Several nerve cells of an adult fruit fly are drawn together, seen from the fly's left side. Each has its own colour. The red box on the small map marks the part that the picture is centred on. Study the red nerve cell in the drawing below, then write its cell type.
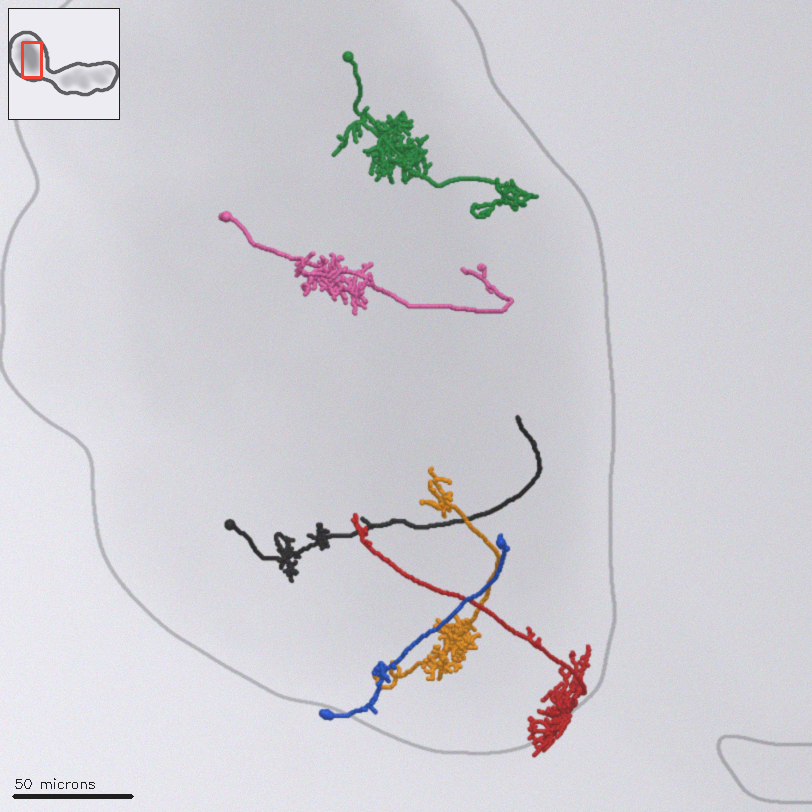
TmY10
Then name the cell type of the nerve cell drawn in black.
Tm3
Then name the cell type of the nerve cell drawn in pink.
Tm5c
